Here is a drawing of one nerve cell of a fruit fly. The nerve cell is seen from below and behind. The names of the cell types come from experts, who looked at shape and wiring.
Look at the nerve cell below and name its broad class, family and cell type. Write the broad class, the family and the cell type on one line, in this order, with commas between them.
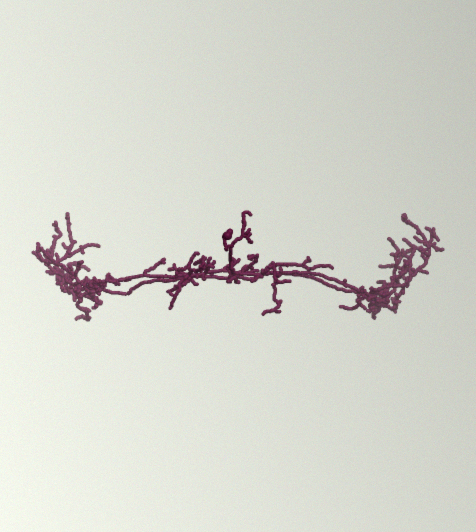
central-brain intrinsic neuron, hemilineage LB0, SAD099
